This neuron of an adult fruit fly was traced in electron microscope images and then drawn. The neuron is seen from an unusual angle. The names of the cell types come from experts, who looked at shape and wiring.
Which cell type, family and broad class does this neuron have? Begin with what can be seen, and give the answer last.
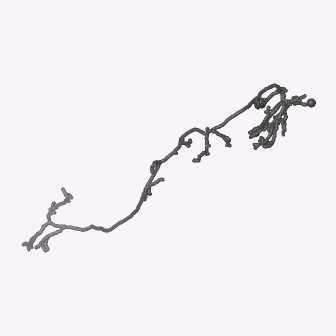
In this view it is wider than it is tall. It is of cell type AN19B051. Its family is hemilineage 19B. This is an ascending neuron.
